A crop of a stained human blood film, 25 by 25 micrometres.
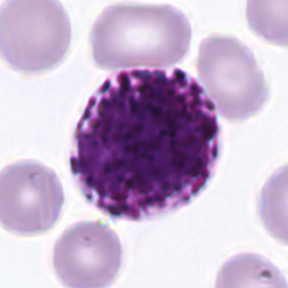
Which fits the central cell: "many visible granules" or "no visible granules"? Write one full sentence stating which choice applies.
This cell has a cytoplasm with many visible granules.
